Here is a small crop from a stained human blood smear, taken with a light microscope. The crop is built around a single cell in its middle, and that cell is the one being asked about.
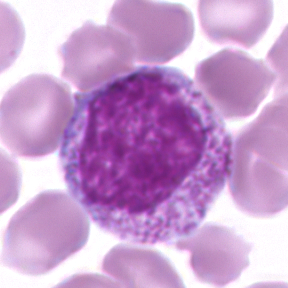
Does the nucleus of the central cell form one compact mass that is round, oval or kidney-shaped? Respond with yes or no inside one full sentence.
Yes, in this cell the nucleus forms one compact round, oval or kidney-shaped piece.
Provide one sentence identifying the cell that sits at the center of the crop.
The cell centred in this crop is categorized as a myelocyte.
